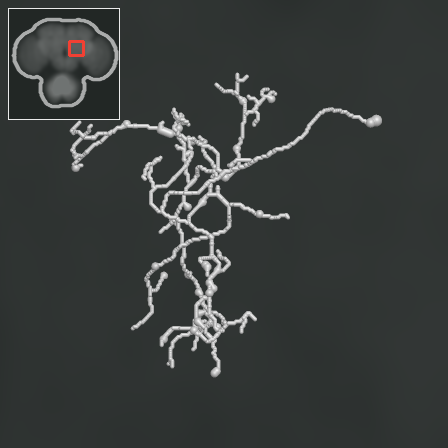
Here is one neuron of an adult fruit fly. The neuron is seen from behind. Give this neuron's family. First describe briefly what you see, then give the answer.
Its cell body lies at the upper right of the picture. Dozens of branch ends can be seen. Its broad class is central-brain intrinsic neuron. The family is hemilineage ALl1_dorsal.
